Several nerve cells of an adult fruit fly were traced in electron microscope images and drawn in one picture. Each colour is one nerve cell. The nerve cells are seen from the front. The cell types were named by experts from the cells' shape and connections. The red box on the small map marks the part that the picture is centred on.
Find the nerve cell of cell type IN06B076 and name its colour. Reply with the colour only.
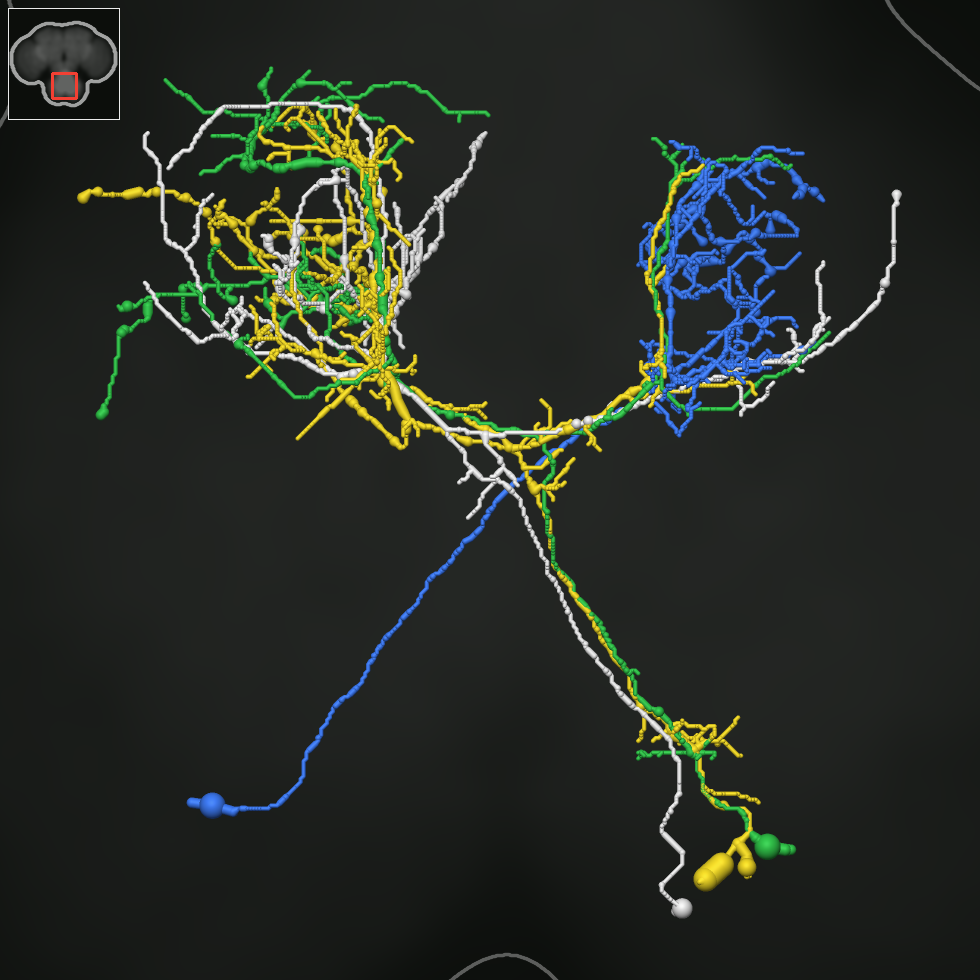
yellow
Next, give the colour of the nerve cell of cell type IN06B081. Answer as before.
green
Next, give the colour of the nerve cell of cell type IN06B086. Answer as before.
white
